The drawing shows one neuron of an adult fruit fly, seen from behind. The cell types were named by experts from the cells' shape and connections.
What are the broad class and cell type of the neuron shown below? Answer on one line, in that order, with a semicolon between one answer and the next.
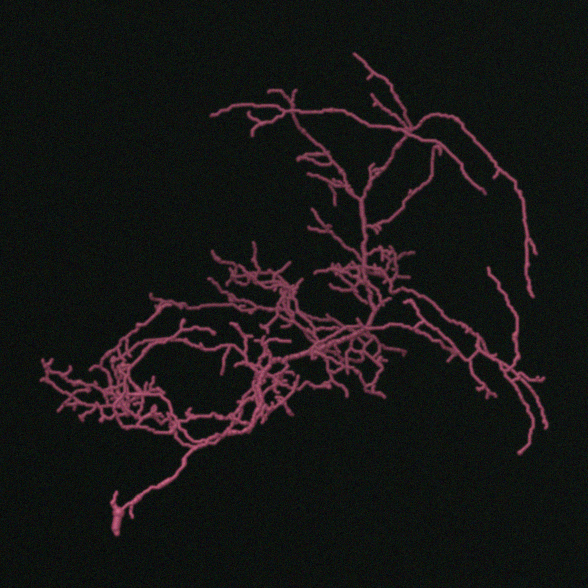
central-brain intrinsic neuron; CL356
